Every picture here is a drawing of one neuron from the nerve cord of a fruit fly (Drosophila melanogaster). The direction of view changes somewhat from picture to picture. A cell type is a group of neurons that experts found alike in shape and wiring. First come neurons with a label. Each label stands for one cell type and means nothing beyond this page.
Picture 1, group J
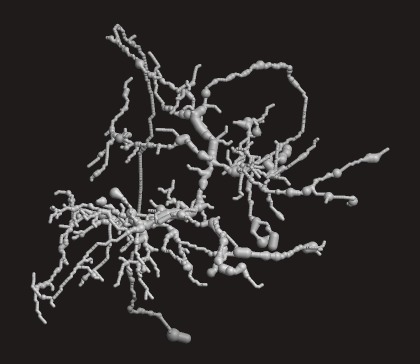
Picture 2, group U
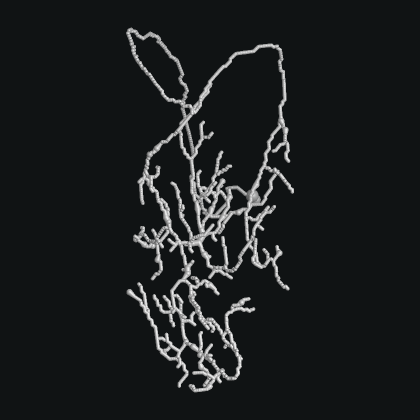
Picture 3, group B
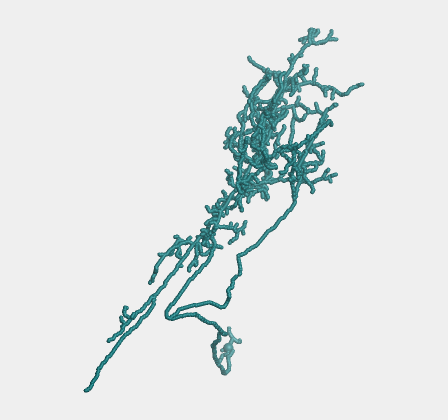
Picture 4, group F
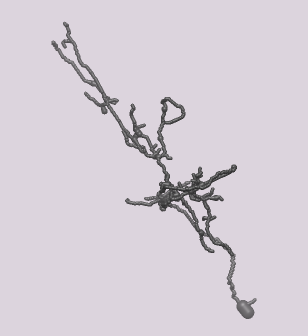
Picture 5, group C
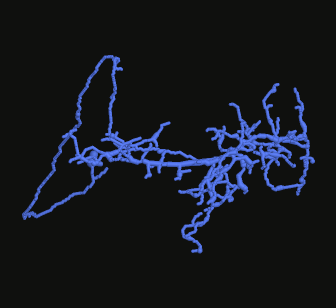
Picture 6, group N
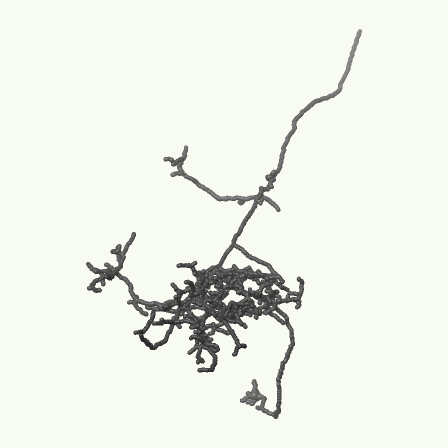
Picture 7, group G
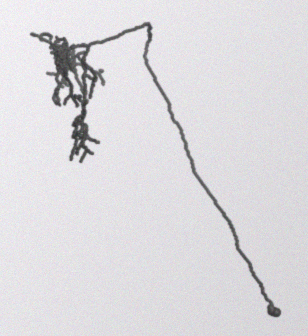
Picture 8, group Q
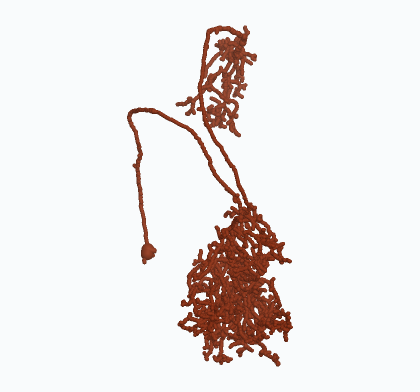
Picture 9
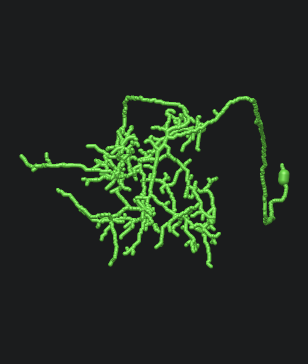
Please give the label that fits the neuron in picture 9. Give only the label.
group J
